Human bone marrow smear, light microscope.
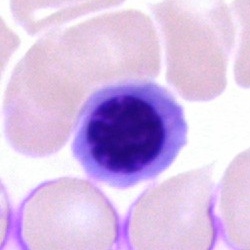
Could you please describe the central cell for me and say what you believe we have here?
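Outline roughly round, slightly angular at the right edge. Chromatin dense, dark purple, coarsely clumped. No nucleoli visible. No vacuoles in the cytoplasm. Cell: erythroblast.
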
